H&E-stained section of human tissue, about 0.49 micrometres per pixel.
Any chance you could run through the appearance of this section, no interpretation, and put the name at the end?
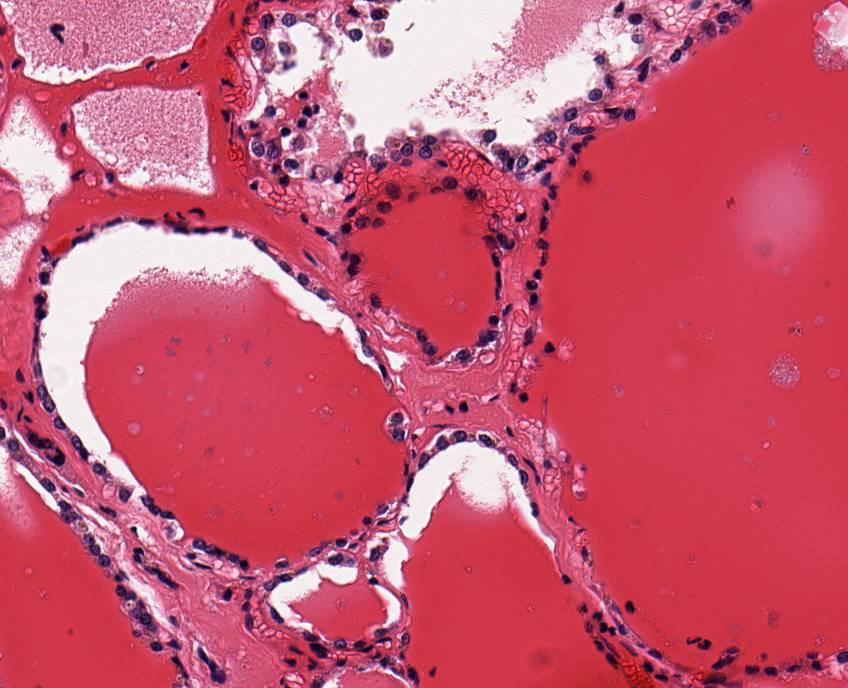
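The follicles at the top left hold paler pink, finely granular content rather than solid deep pink content. Thin strands of pink fibrous stroma partition the follicles. No fat cells appear in the field. This is thyroid.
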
